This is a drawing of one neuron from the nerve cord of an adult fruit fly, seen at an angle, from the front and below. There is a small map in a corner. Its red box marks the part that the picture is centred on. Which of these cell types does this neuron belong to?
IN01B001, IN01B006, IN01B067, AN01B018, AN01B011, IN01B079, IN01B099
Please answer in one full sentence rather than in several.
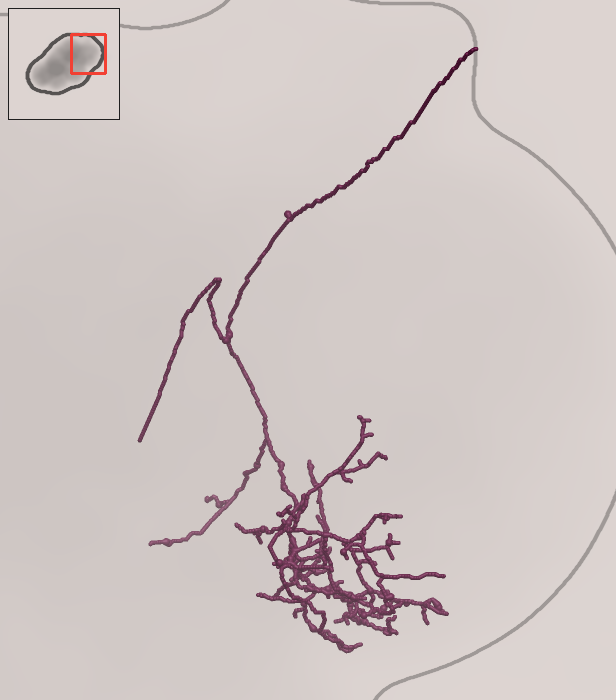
The single neuron here is of type AN01B011.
